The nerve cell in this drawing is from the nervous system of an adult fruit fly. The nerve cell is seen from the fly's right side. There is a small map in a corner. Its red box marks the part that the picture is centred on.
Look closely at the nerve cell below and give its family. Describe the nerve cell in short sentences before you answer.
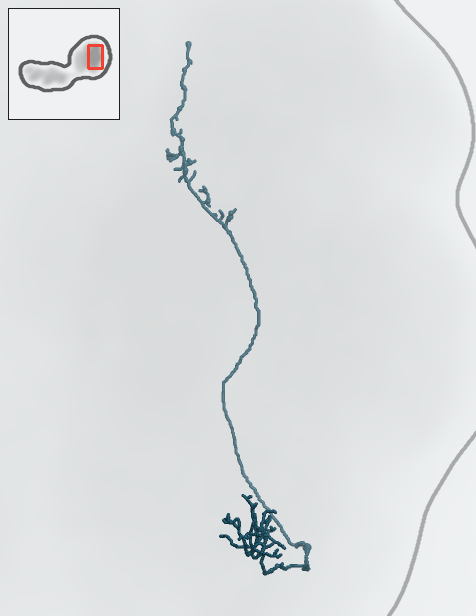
In this view it is more than twice as tall as it is wide. It is a visual projection neuron. Its family is MeVP.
